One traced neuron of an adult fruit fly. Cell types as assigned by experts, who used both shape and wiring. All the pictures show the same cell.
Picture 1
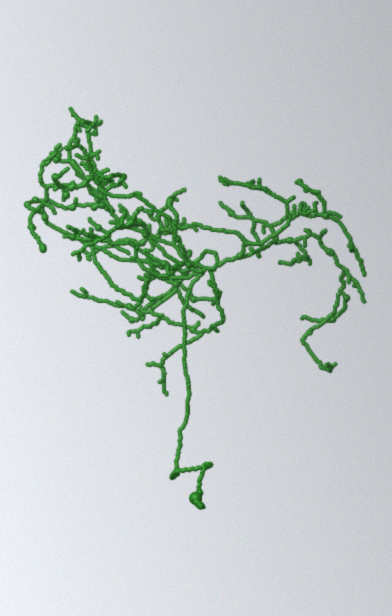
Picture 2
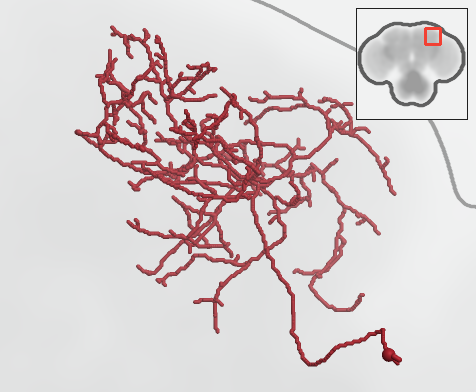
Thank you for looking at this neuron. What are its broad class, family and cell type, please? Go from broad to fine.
central-brain intrinsic neuron; hemilineage LHa1; CB3023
